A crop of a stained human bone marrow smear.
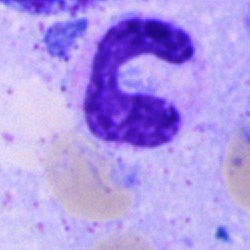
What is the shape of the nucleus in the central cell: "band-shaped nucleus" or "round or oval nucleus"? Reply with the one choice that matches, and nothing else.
Band-shaped nucleus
